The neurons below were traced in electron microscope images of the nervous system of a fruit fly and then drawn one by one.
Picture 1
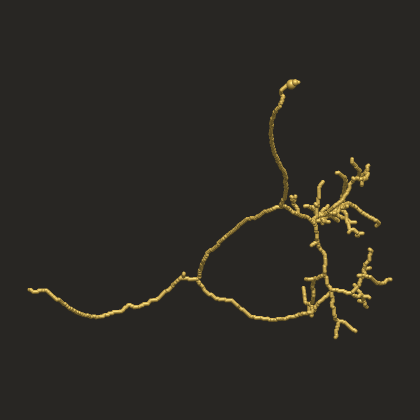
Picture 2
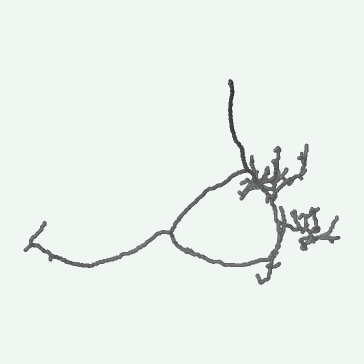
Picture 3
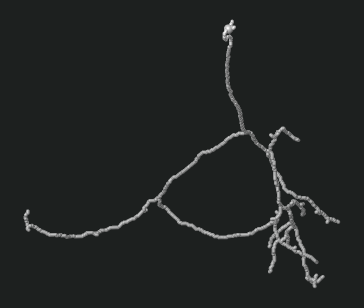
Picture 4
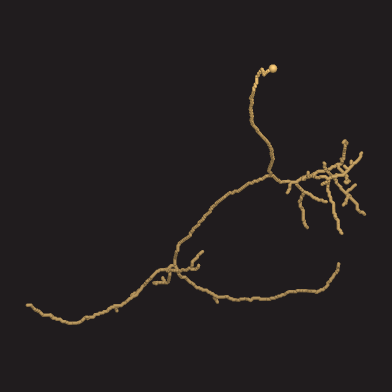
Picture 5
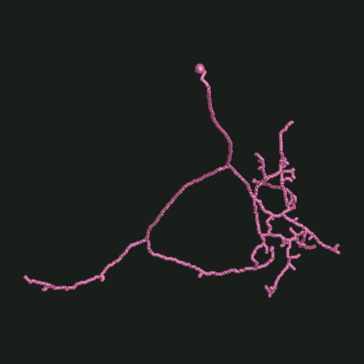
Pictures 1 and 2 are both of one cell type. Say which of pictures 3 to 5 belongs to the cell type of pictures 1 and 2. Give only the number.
5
